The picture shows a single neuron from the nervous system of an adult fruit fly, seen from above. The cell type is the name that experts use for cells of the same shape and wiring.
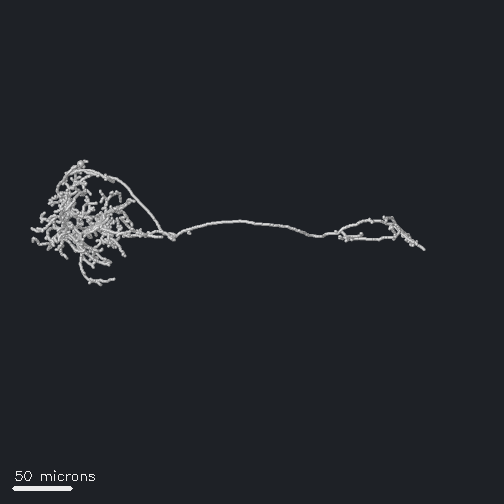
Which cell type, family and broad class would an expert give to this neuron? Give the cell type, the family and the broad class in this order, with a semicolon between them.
AVLP748m; hemilineage VLPa1_medial; central-brain intrinsic neuron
